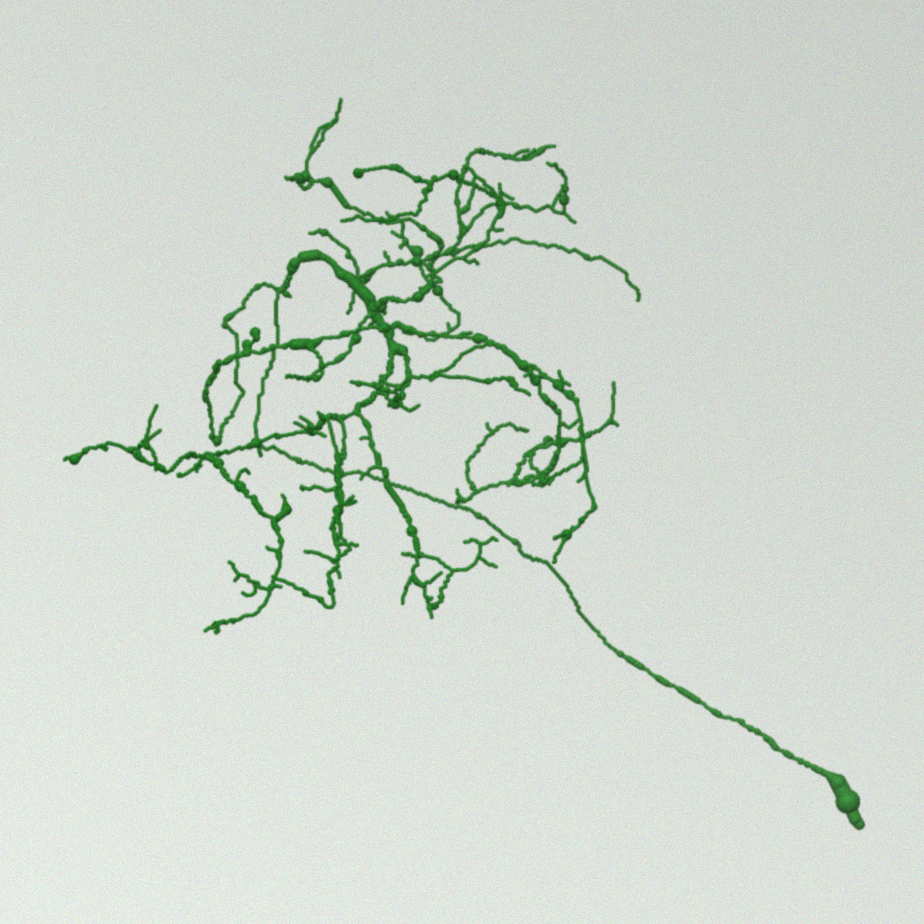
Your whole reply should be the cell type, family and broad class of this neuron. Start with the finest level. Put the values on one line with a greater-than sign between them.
IN12A061_c > hemilineage 12A > nerve-cord intrinsic neuron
